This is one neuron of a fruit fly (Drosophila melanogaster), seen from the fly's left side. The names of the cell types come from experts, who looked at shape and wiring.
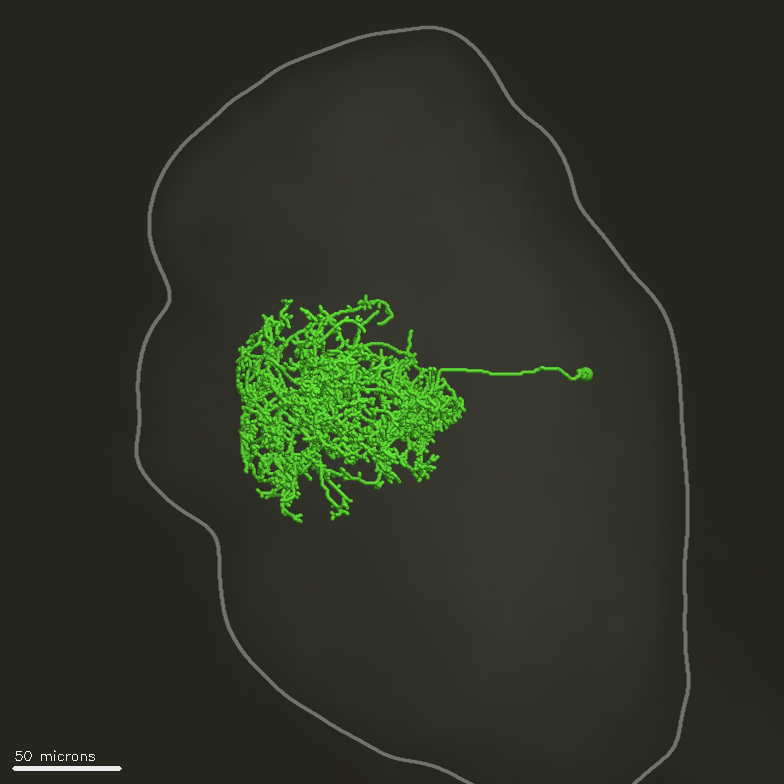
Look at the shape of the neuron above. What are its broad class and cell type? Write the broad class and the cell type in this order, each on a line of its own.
central-brain intrinsic neuron
AVLP500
